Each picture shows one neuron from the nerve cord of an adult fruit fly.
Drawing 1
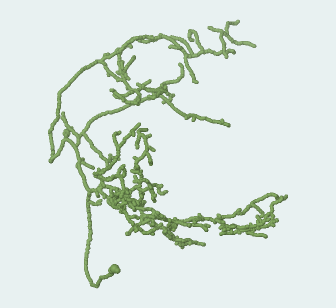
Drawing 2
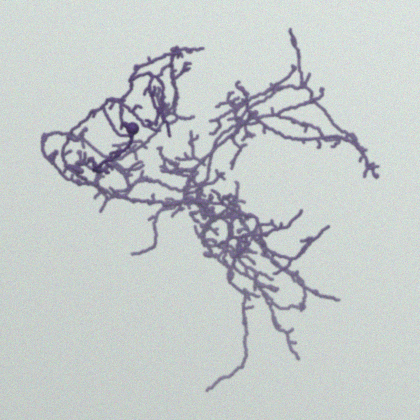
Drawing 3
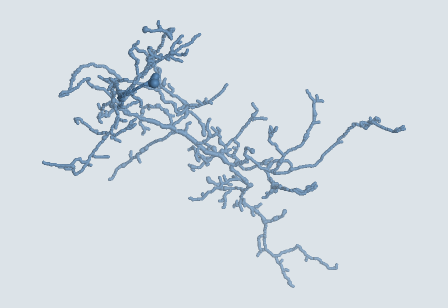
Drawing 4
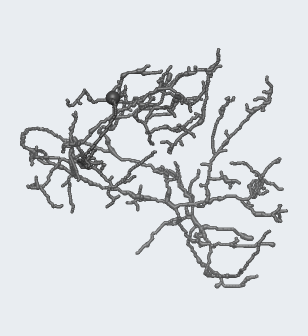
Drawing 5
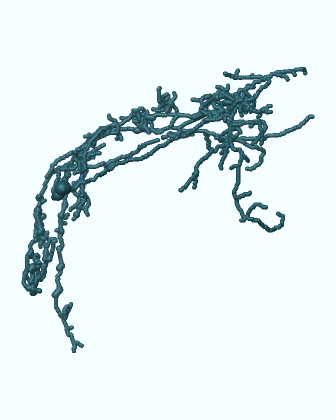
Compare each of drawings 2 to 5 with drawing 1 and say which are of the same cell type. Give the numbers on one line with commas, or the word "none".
2, 3, 4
